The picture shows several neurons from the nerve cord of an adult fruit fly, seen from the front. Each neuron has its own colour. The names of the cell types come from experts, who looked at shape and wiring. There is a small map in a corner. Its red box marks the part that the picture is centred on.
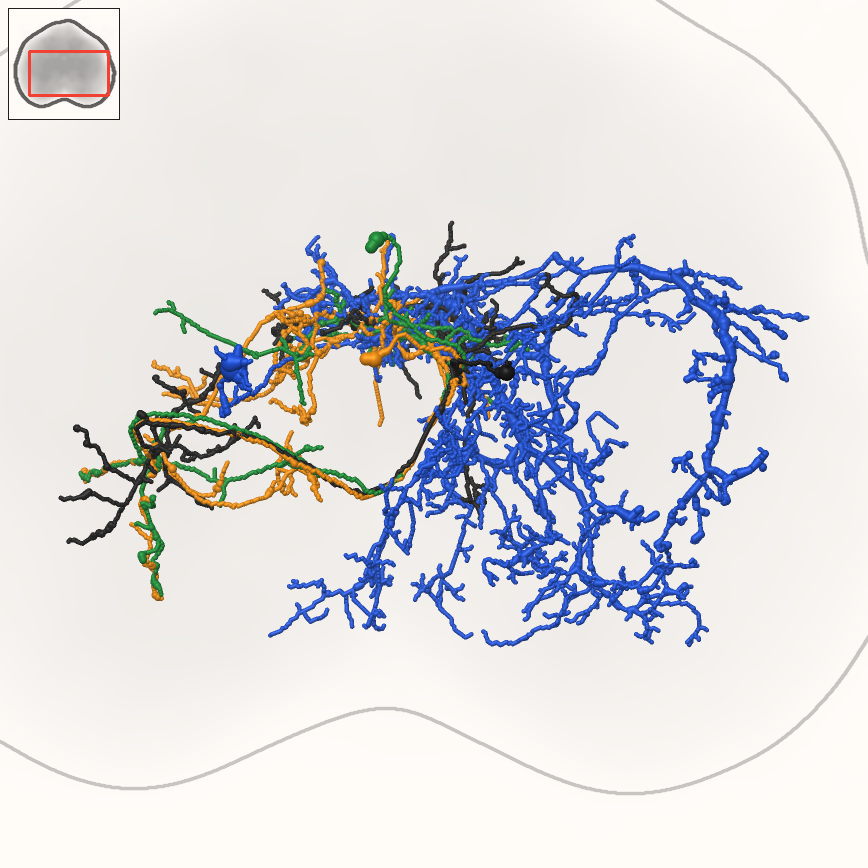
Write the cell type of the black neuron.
IN01A078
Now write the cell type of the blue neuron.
INXXX089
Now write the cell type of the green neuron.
IN01A081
